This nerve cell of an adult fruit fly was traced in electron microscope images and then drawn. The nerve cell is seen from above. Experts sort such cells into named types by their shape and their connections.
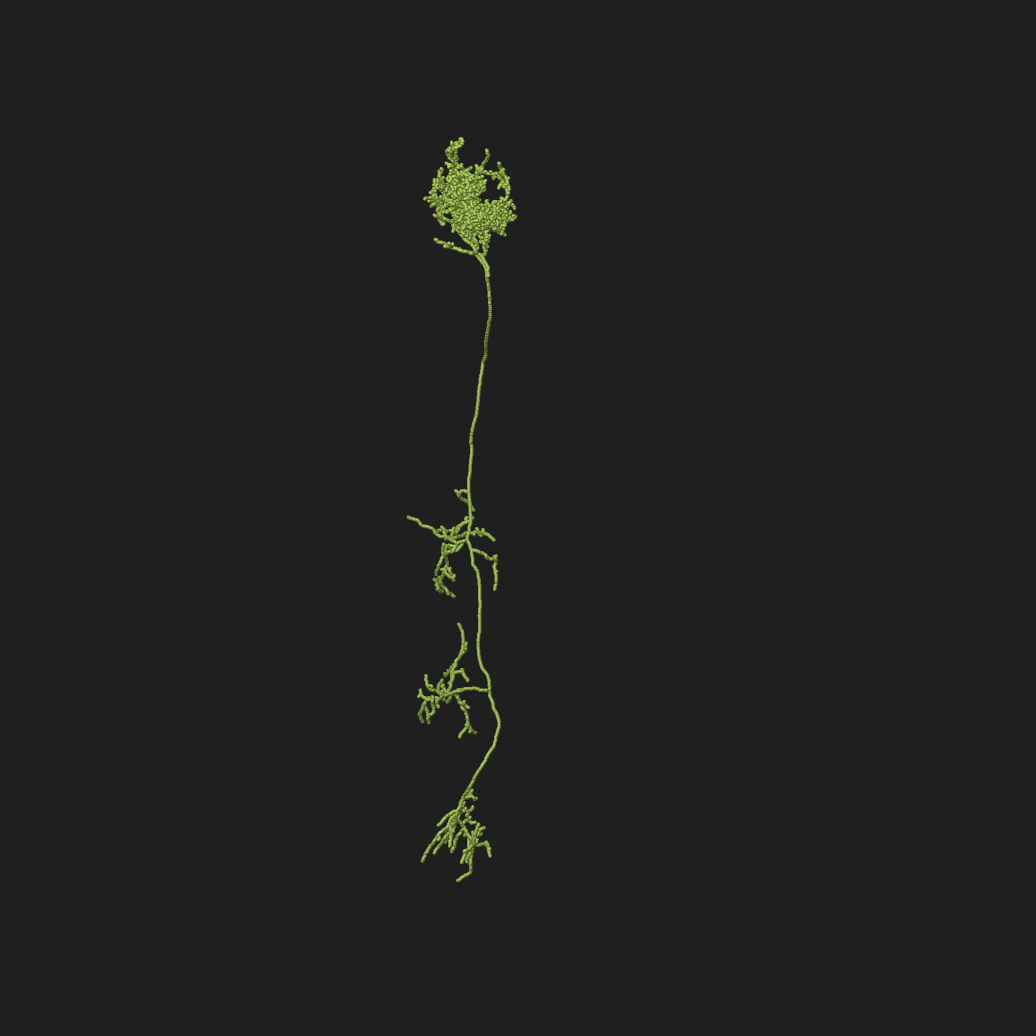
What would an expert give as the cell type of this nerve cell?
DNg88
